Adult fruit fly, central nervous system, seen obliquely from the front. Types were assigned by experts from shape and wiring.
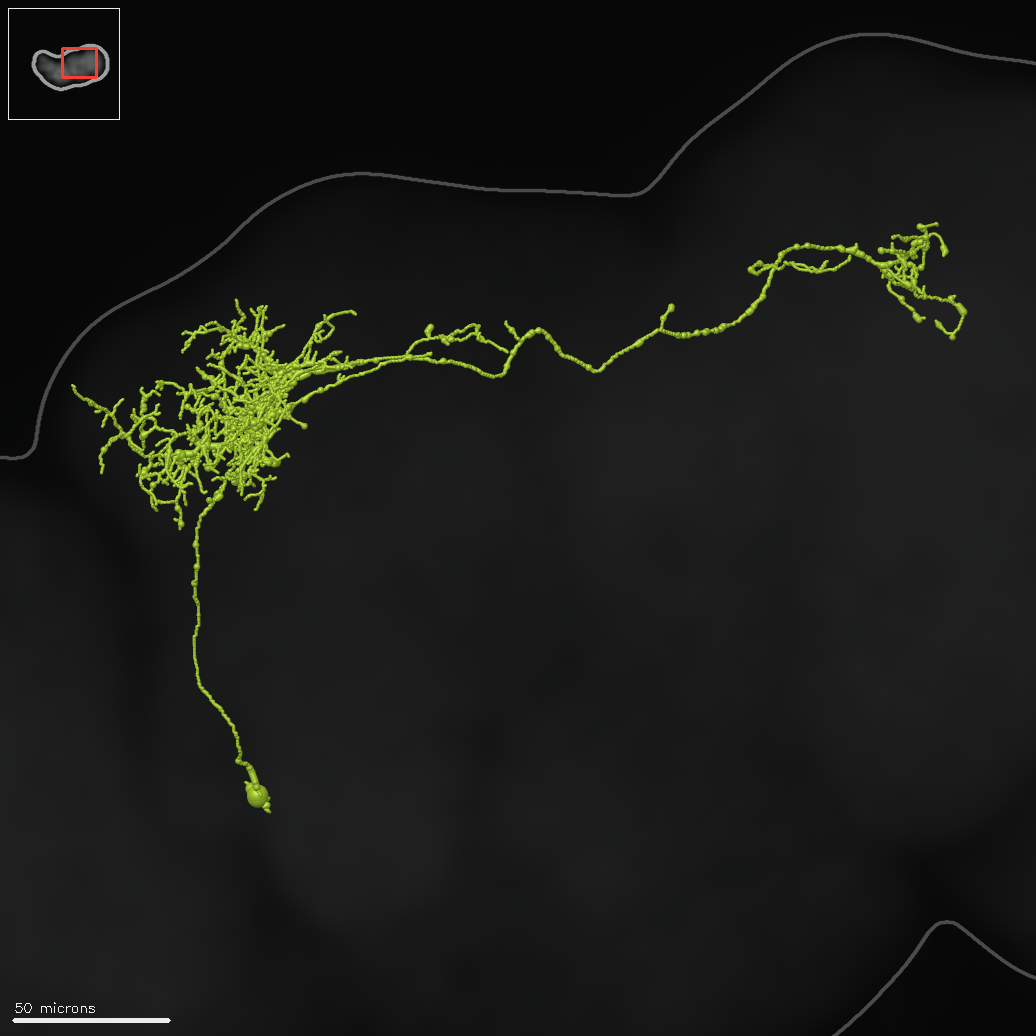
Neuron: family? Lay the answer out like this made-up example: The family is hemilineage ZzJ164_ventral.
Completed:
The family is LHPV.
